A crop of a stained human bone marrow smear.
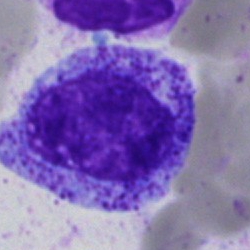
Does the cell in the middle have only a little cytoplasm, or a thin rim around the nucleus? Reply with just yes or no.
Yes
